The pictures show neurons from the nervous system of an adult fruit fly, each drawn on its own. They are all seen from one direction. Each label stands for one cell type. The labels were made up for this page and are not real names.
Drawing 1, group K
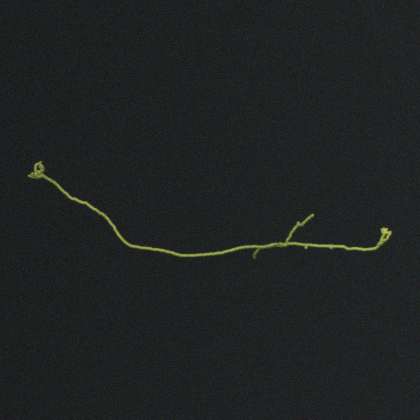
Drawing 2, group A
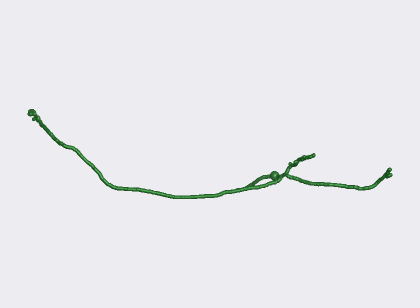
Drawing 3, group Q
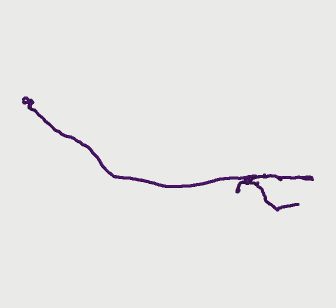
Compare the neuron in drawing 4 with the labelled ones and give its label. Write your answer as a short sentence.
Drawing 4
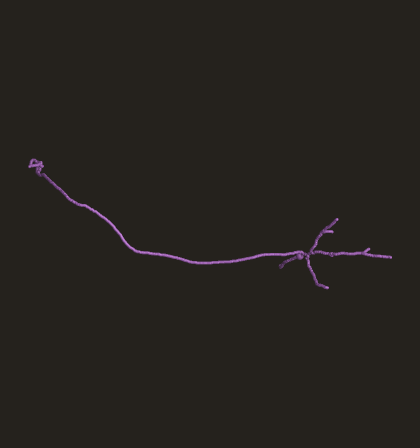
It belongs to group Q.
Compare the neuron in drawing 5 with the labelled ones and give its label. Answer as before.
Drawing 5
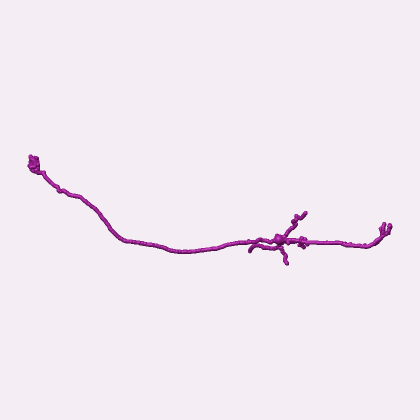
It belongs to group K.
